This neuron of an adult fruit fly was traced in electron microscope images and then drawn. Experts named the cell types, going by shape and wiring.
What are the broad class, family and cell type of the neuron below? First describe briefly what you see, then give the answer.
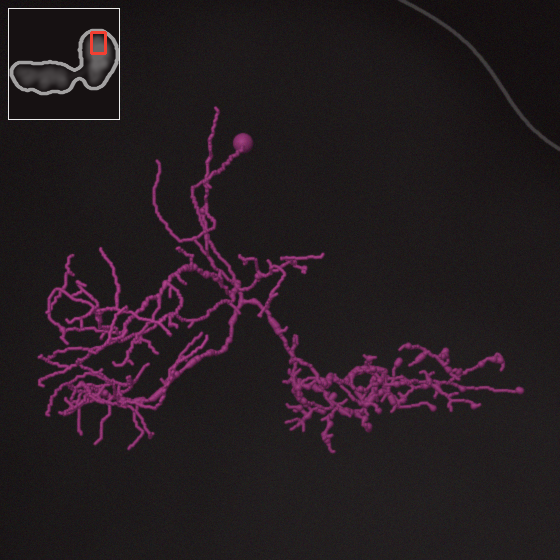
The cell body is at the top of the picture. Dozens of branch ends can be seen. It is a central-brain intrinsic neuron. Its family is hemilineage CLp1. The cell type is SMP422.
